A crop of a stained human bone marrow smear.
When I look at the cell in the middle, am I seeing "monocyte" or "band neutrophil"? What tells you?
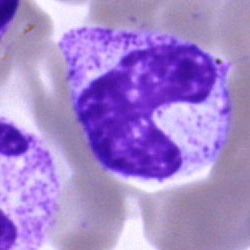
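Band neutrophil. Deciding point: chromatin dark purple and dense, with small pale spots scattered through it.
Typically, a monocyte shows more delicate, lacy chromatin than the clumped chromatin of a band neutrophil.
Fine purple granules scattered through the cytoplasm.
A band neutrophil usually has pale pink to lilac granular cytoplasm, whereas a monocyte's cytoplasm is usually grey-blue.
Nucleus deeply indented, kidney or horseshoe shape, notch opening toward the right side.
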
